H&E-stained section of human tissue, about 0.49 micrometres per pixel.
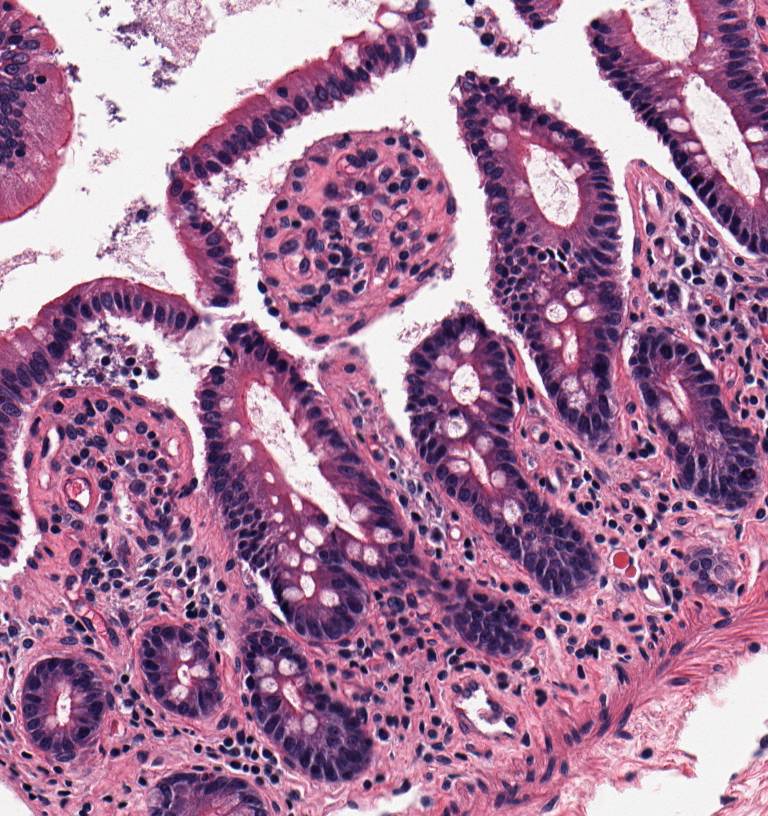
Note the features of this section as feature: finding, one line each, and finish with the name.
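Villi: finger-like, projecting toward upper field; crypts below
Lining: single layer of tall columnar cells, elongated basal nuclei
Goblet cells: pale clear mucin vacuoles, in crypts and villi
Cross-cut crypts: lower left, round profiles, small central lumen
Section: terminal ileum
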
